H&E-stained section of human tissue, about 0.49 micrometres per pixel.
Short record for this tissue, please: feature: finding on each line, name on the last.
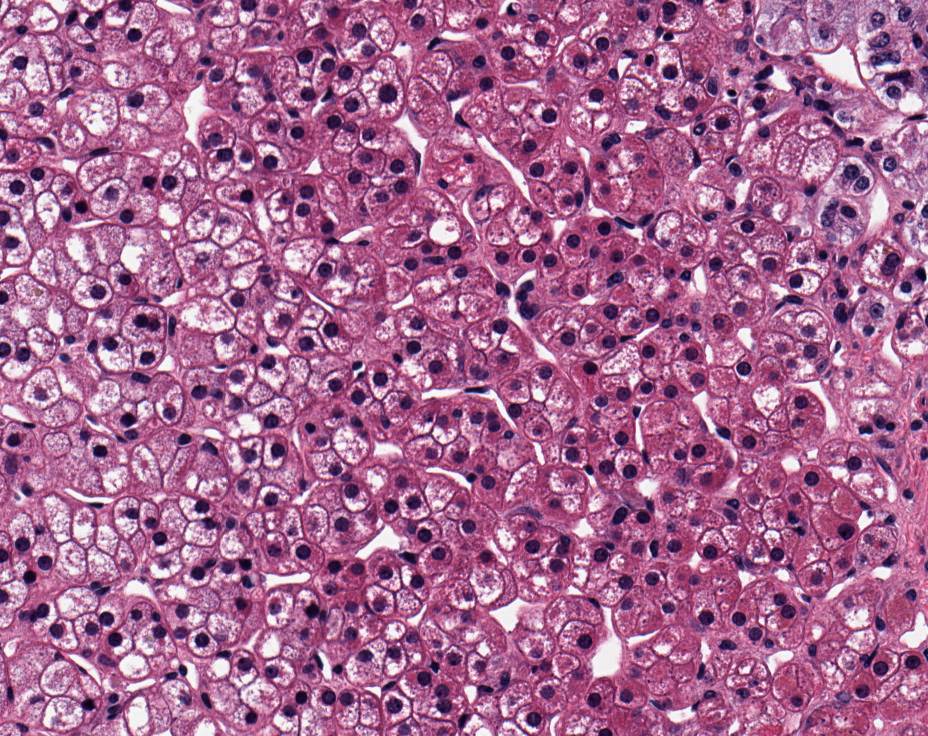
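Cell borders: sharp pink membranes, giving the sheets a mosaic look
Cytoplasm: mostly pale, clear to finely bubbly
Right side: pinker, more granular cytoplasm than the paler cells on the left
Nucleus: usually one per cell, round and central, with a dark nucleolus you can see
Name: adrenal gland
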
